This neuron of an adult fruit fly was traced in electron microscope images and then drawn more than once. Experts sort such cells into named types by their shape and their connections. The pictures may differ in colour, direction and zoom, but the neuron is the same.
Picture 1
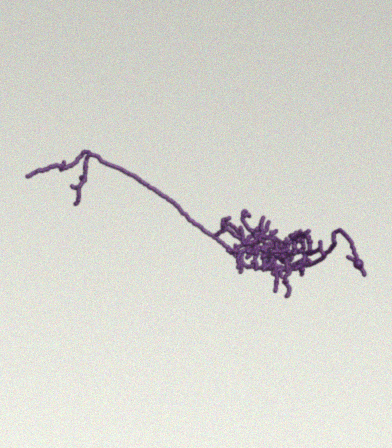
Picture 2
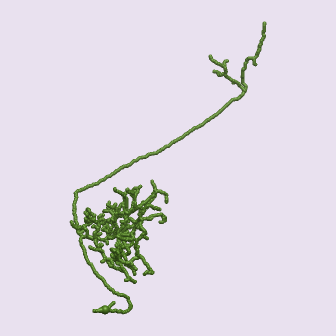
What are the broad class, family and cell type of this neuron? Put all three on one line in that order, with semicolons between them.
optic-lobe intrinsic neuron; Tm; Tm26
